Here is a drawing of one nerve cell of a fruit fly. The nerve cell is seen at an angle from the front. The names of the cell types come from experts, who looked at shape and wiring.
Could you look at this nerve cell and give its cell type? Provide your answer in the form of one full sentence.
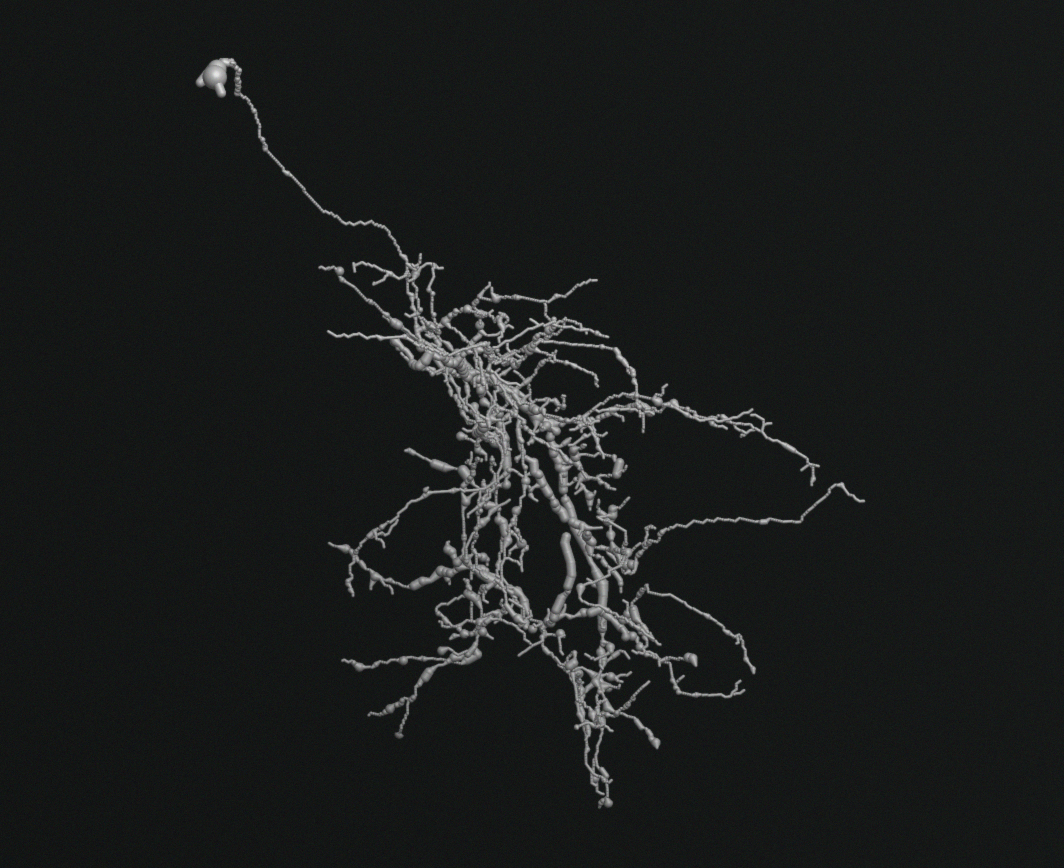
By cell type, this nerve cell is classified as IB025.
